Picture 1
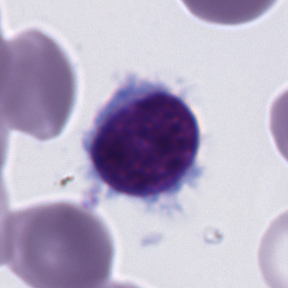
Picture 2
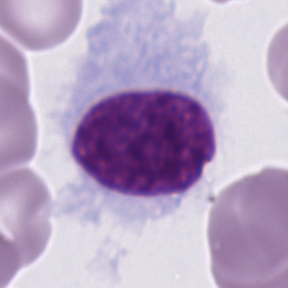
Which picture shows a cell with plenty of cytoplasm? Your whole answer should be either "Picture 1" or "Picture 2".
Picture 2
